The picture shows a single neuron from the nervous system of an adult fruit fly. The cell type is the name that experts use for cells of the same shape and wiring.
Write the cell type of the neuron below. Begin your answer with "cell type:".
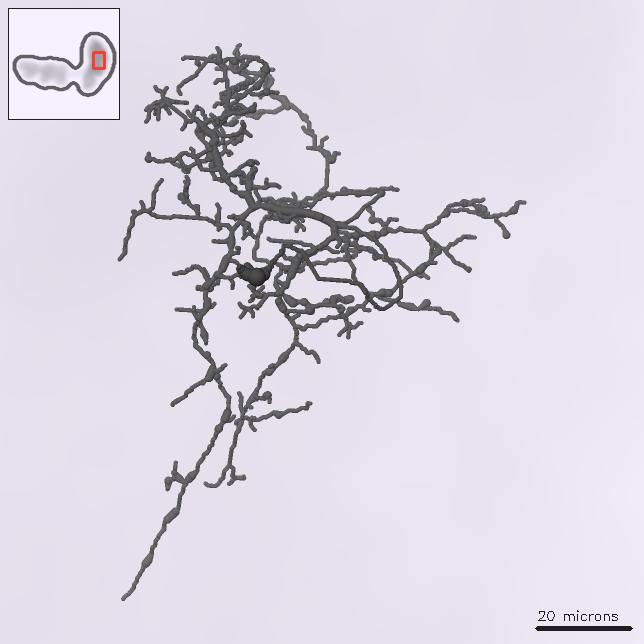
cell type: CB4118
